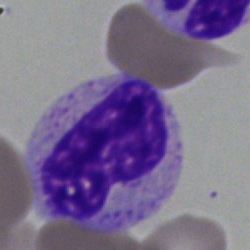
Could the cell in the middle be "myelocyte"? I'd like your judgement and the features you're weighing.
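Feature one is the nucleus, which has a notch on its lower right side.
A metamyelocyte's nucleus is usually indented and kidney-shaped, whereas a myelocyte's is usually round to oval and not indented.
The notch therefore goes with metamyelocyte and against myelocyte. Feature two is the chromatin: dark purple, broken by scattered small pale spots.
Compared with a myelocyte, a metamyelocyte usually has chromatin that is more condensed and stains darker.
The dark staining thus sits with metamyelocyte. Feature three is the cytoplasm, which is pale grey-lilac.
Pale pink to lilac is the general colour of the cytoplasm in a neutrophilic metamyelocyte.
This, too, goes with metamyelocyte. The cell outline is round and smooth, and no vacuoles are seen in the cytoplasm. On balance, the name myelocyte does not fit, and the cell is a metamyelocyte.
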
